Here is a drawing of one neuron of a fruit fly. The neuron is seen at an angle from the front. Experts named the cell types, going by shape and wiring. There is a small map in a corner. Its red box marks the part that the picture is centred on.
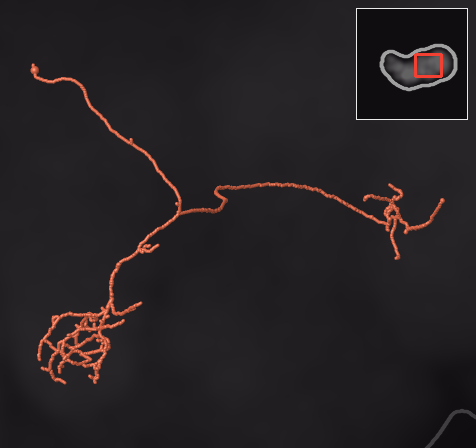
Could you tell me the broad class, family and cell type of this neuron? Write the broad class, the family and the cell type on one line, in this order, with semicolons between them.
central-brain intrinsic neuron; hemilineage DM6_central1; CB2081_a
